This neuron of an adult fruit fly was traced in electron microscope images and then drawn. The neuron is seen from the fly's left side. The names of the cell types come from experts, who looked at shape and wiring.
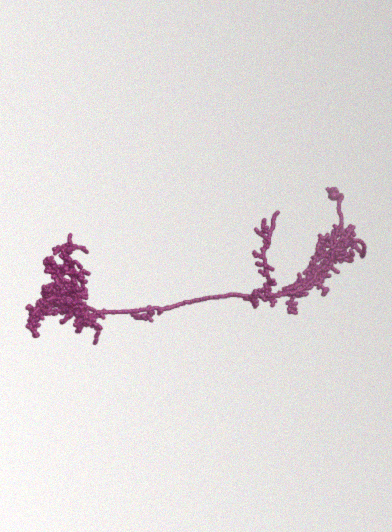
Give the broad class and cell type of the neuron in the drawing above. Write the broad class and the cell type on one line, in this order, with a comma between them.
nerve-cord intrinsic neuron, INXXX201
